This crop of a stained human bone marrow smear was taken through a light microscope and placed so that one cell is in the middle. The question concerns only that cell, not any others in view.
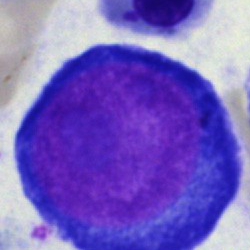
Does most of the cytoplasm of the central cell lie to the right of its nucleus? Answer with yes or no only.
Yes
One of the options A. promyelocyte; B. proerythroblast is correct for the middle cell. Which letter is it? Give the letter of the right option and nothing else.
B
